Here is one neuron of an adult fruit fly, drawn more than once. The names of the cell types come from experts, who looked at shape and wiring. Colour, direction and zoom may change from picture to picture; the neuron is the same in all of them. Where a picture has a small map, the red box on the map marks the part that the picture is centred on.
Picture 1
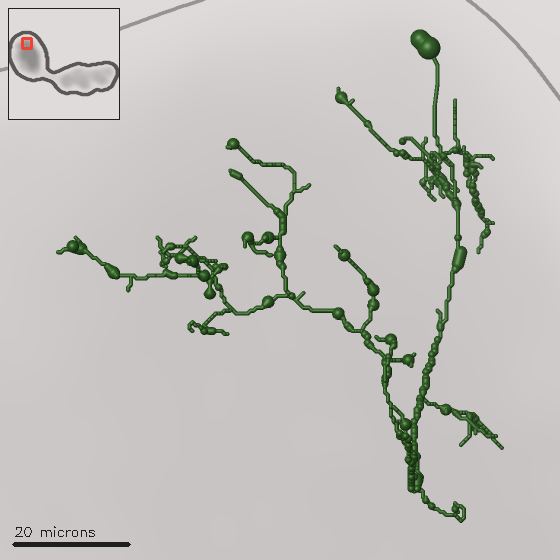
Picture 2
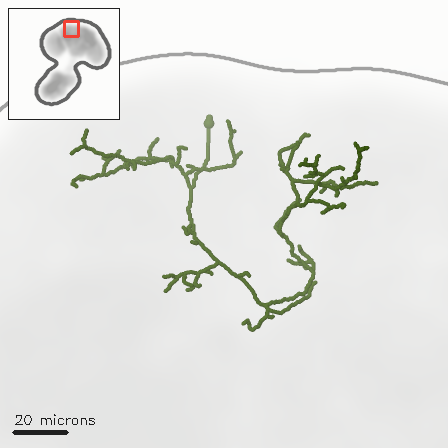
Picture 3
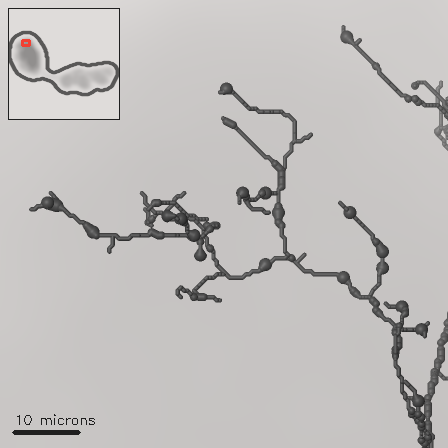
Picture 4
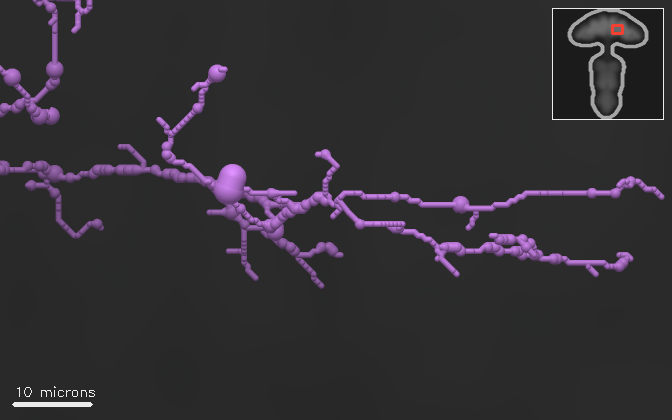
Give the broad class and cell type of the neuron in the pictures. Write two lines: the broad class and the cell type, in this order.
central-brain intrinsic neuron
CB3069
